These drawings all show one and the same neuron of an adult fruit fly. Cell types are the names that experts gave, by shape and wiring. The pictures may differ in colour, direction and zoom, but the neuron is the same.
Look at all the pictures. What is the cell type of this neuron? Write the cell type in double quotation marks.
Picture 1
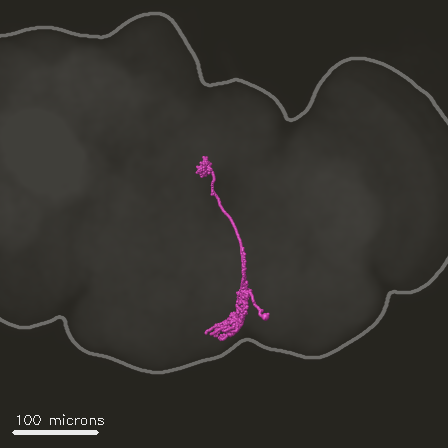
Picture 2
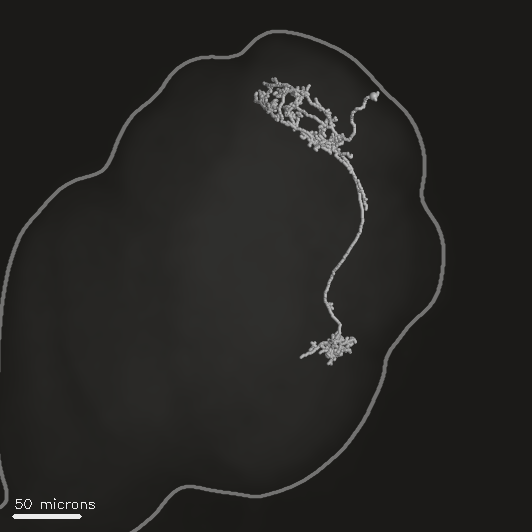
"DNd01"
